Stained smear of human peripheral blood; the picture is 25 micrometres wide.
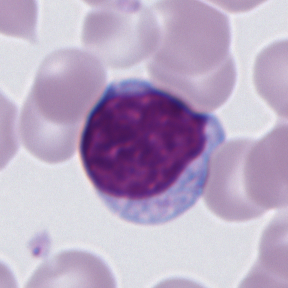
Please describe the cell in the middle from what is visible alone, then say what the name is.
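This cell measures about 13 micrometres across. Its nucleus, about 11 micrometres across, is round to oval with no lobes or indentation, and it fills about 70% of the cell's area. The nucleus sits off-centre, towards the upper left. Pale blue cytoplasm forms a crescent, widest at the lower right, with a faintly speckled texture and no coarse granules. The cell is a large granular lymphocyte.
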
